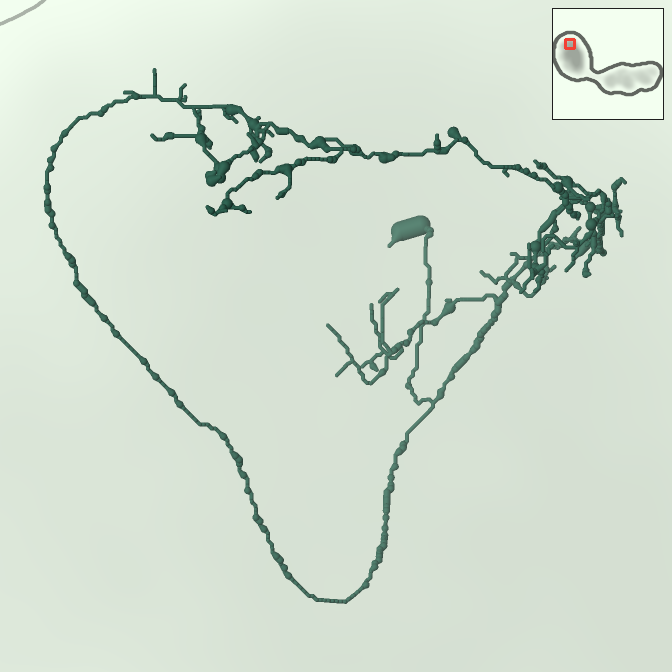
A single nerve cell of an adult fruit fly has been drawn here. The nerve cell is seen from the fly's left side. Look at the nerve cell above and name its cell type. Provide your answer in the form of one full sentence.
It is CB1289 that this nerve cell is, by cell type.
